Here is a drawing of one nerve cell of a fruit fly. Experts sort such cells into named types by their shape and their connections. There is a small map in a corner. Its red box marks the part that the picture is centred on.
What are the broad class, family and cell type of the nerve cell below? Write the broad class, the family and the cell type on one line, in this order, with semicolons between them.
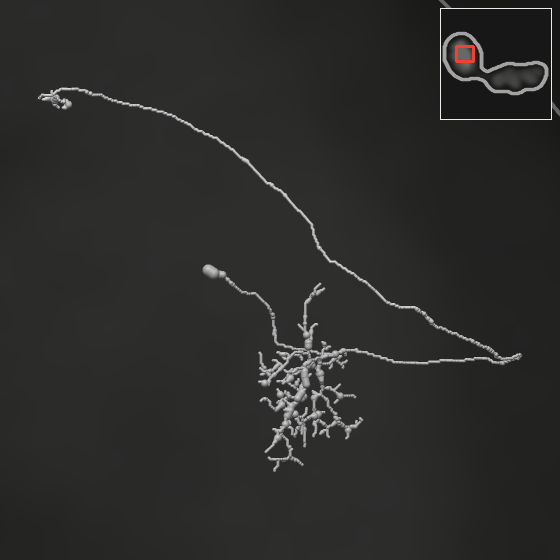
visual projection neuron; MeTu; MeTu1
